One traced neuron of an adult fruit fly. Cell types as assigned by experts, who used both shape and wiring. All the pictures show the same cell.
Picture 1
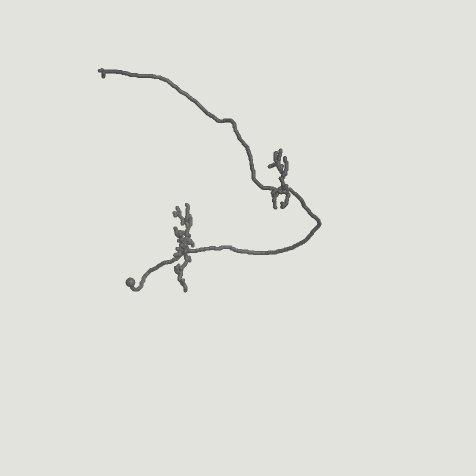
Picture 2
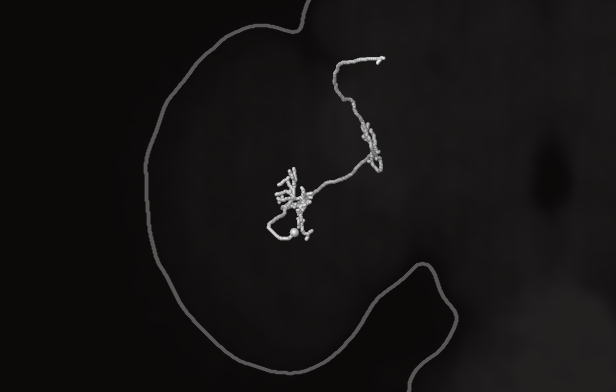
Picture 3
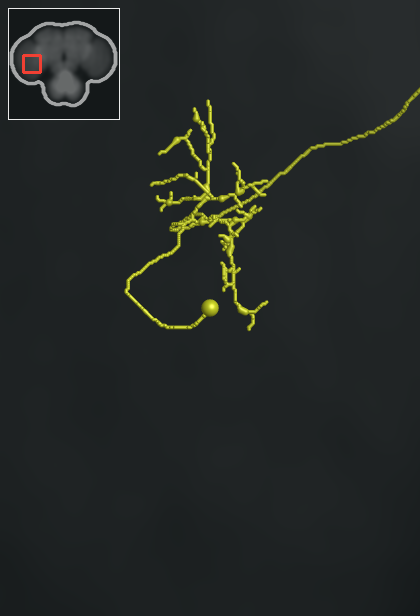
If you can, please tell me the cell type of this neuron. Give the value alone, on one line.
MeTu4c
